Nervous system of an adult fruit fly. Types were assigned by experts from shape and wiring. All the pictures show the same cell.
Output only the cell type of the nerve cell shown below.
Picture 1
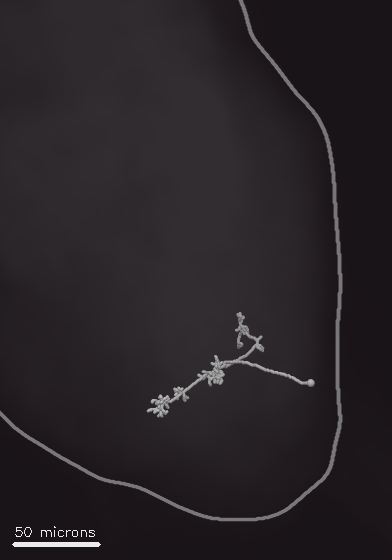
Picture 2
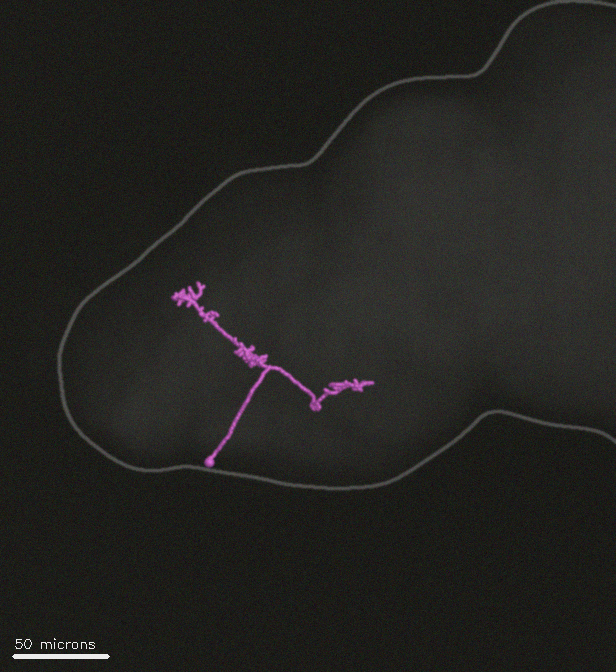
T2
